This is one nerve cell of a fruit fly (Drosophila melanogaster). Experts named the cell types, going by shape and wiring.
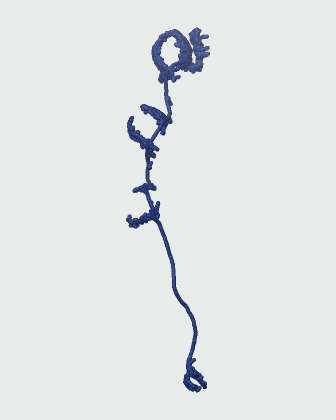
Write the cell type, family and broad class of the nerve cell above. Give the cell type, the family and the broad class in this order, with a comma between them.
AN01B002, hemilineage 01B, ascending neuron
